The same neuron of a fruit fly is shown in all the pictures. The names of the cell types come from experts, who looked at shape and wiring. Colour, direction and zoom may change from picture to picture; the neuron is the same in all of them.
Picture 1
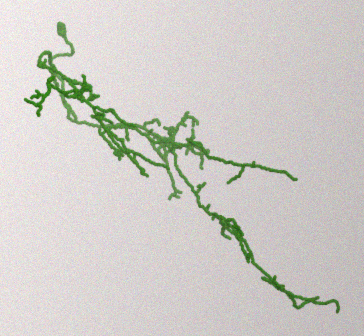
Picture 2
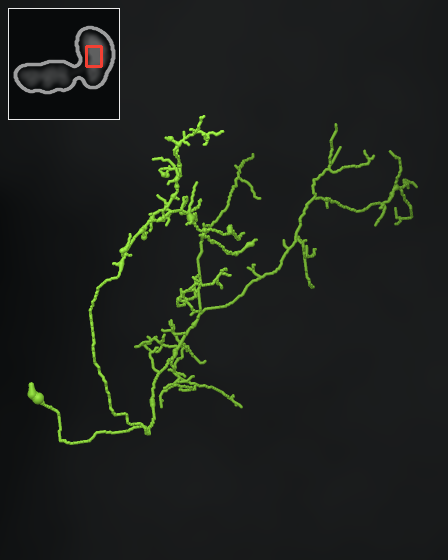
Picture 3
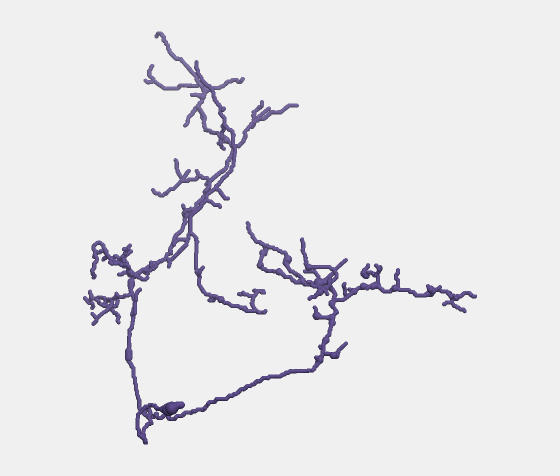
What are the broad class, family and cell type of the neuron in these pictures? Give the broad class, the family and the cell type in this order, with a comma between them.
central-brain intrinsic neuron, hemilineage VPNp&v1_ventral, CL283_a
